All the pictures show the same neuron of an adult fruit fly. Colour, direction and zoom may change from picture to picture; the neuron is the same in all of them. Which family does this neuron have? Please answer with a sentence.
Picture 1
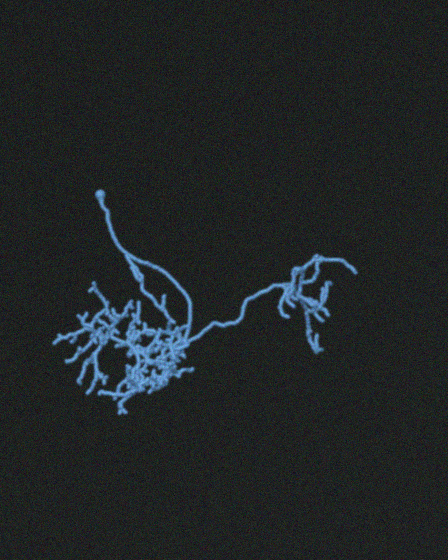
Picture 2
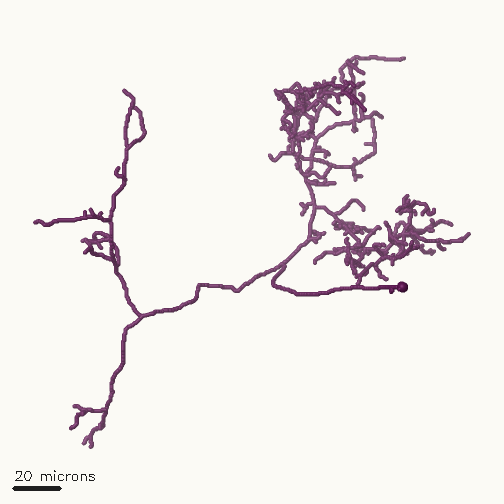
The family is hemilineage 23B.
